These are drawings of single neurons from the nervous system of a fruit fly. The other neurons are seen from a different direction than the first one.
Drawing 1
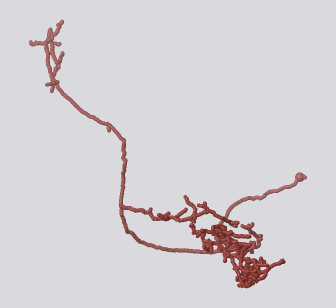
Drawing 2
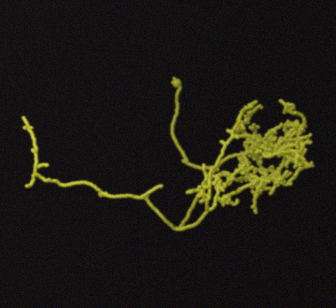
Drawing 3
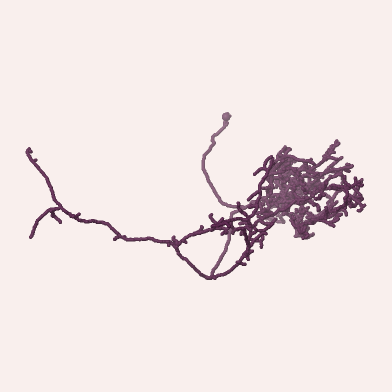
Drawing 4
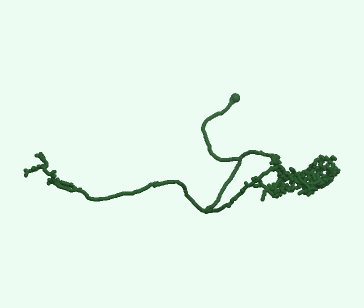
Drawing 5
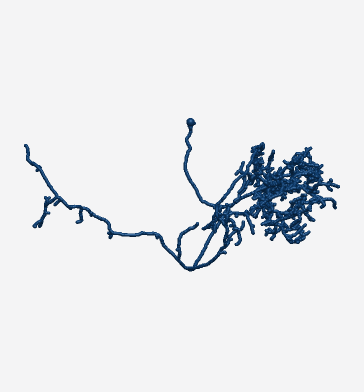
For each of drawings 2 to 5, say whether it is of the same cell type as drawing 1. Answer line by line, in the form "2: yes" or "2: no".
2: no
3: no
4: yes
5: no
